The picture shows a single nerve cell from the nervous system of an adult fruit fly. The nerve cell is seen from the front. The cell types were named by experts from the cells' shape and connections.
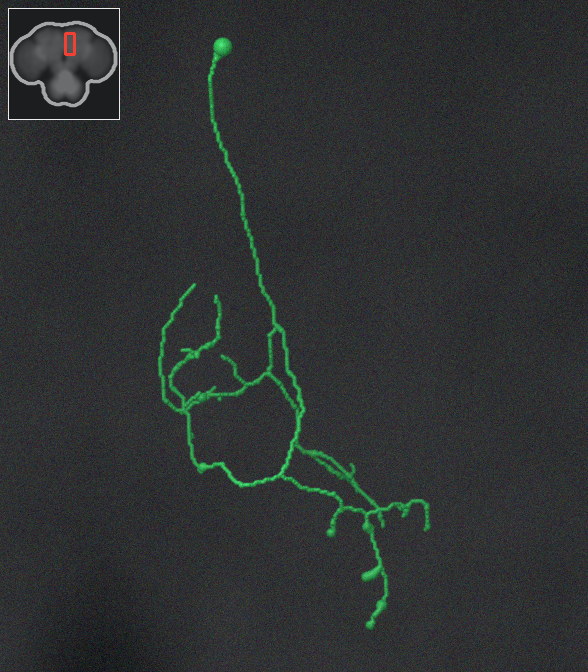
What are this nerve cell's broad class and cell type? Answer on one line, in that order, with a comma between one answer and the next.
central-brain intrinsic neuron, PS153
